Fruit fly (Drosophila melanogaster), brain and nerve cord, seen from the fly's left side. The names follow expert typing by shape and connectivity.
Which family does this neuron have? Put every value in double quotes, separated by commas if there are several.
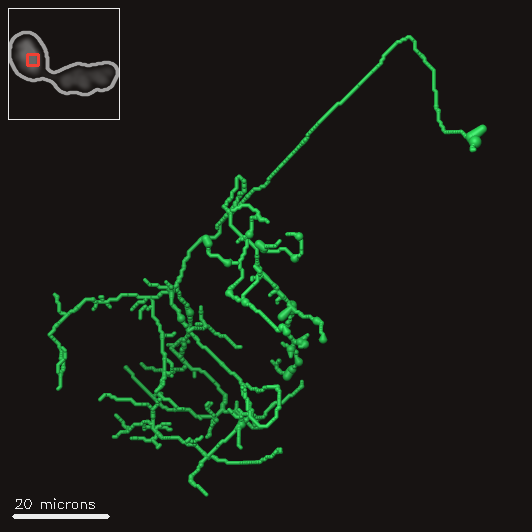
"hemilineage DM5_ventral"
